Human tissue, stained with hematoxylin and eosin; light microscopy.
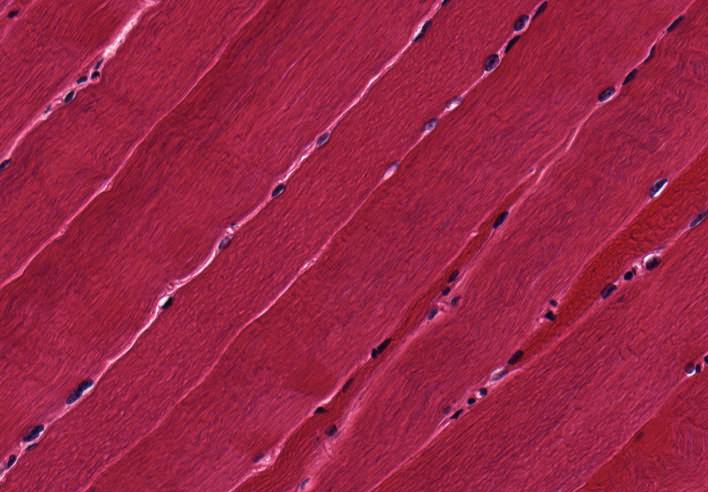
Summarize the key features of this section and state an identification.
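Long parallel fibres cross the whole field on a diagonal, lower left to upper right, and none of them branches or joins another anywhere here. Their cytoplasm is deeply eosinophilic with a fine lengthwise fibrillar texture, and the dark purple nuclei are elongated ovals lying with their long axis along the fibres. So what you're looking at is skeletal muscle.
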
